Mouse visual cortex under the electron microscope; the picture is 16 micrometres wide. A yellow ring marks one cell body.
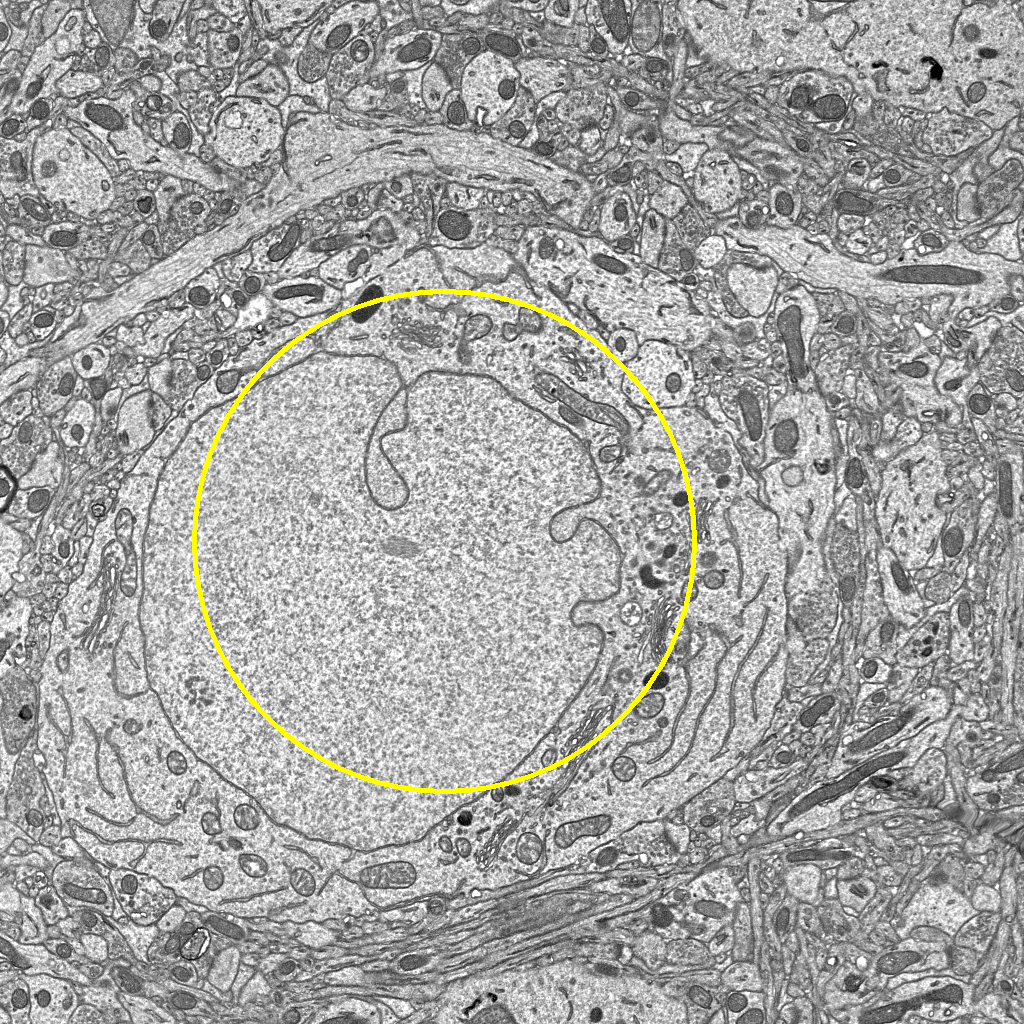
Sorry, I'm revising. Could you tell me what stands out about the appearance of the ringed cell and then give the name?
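Large nucleus, shown whole; smooth rounded outline on left and lower side. Envelope: deep narrow infolding dipping in from the top. Chromatin pale, finely dispersed, no dark clumps lining the envelope. Cytoplasm wider right of the nucleus than left. Identity: inhibitory neuron.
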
